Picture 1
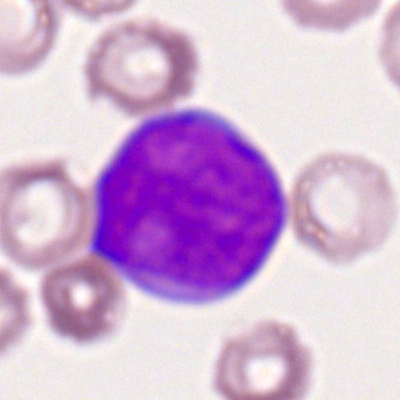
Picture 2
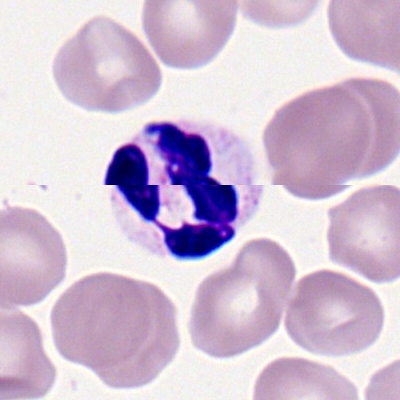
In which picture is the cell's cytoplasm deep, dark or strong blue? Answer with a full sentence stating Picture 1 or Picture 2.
Deep, dark or strong blue is the colour of the cell's cytoplasm in picture 1.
